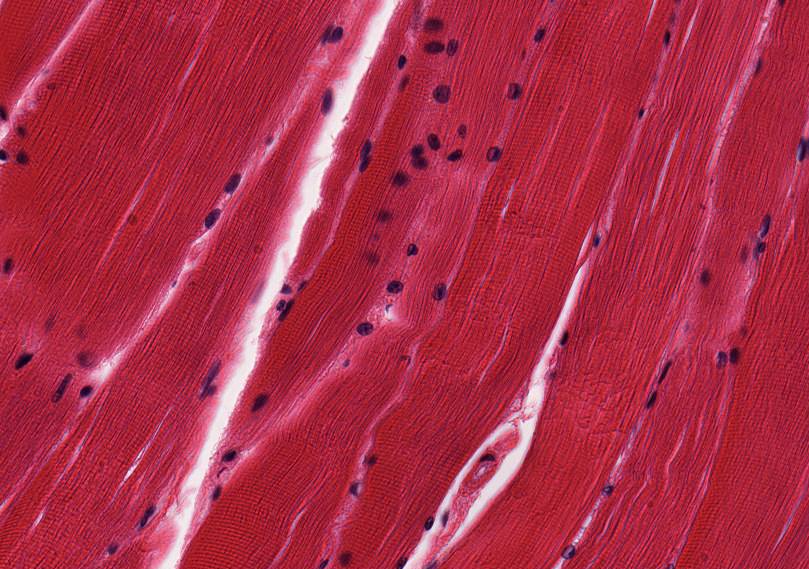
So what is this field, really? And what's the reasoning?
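Skeletal muscle occupies the field, its long parallel fibres running diagonally from lower left to upper right without branching. Fine cross-striations cross the width of the fibres, and nuclei lie at the fibre edges rather than centrally.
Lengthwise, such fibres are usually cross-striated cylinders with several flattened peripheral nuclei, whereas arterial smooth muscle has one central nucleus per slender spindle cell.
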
